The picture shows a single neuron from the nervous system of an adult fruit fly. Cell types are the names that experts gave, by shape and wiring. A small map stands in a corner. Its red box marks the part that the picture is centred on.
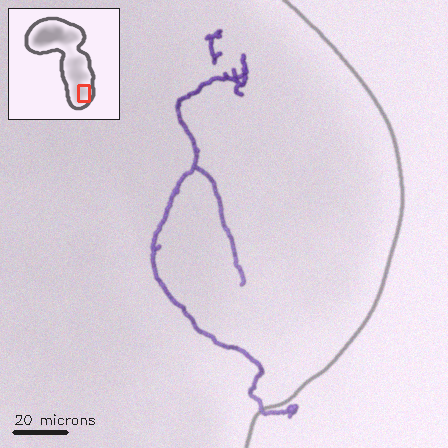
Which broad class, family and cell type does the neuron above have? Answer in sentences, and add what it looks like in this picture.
This is a nerve-cord intrinsic neuron. Its family is hemilineage 21A. The cell type is IN21A086. From top to bottom in the picture it spans about 150 microns. In this view it is more than twice as tall as it is wide.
